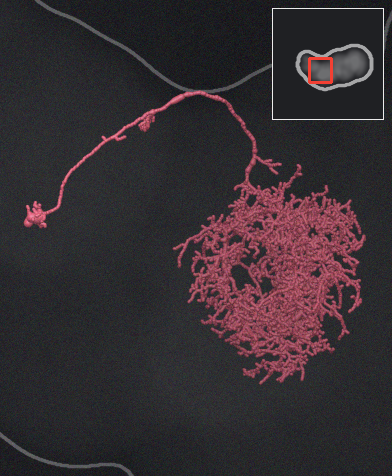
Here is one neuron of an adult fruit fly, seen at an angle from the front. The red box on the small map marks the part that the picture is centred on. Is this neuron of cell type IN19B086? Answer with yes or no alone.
no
